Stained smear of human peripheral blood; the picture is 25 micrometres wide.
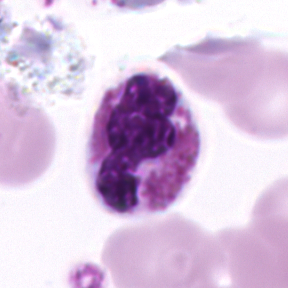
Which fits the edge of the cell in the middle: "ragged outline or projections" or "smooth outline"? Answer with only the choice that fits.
Smooth outline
